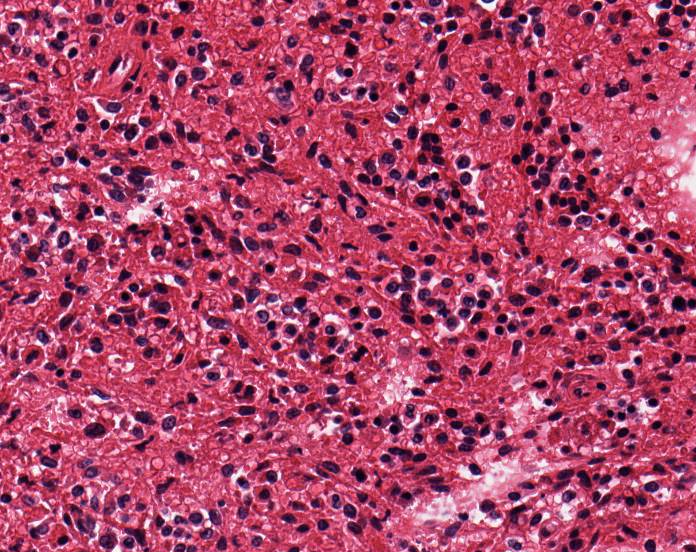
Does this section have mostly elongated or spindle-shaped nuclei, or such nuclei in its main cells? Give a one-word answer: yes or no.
No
